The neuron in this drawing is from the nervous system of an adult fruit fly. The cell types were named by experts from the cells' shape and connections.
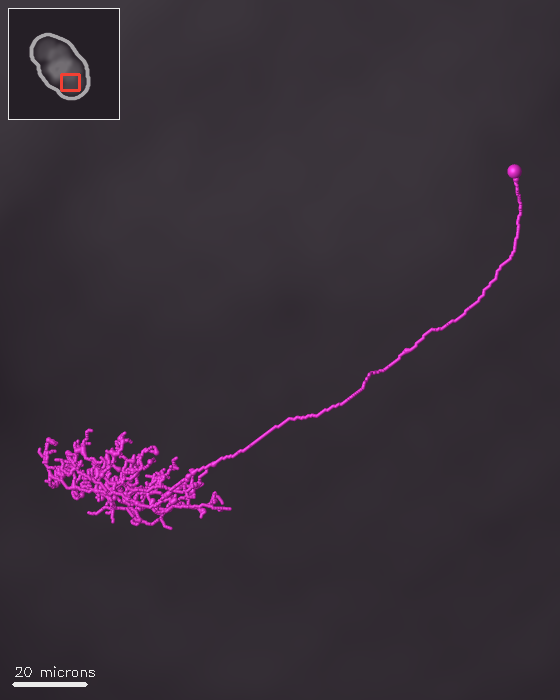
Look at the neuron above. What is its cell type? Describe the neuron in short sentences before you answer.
The cell body is at the upper right of the picture. By the scale bar it is about 140 microns wide in this view. The picture shows dozens of branch ends. It is an optic-lobe intrinsic neuron. The cell type is Pm2a.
